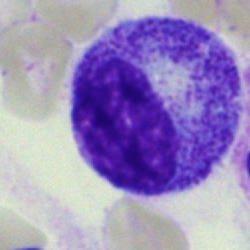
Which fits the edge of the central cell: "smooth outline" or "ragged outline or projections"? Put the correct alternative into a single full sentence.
The cell has an even edge, with no ragged parts or projections.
